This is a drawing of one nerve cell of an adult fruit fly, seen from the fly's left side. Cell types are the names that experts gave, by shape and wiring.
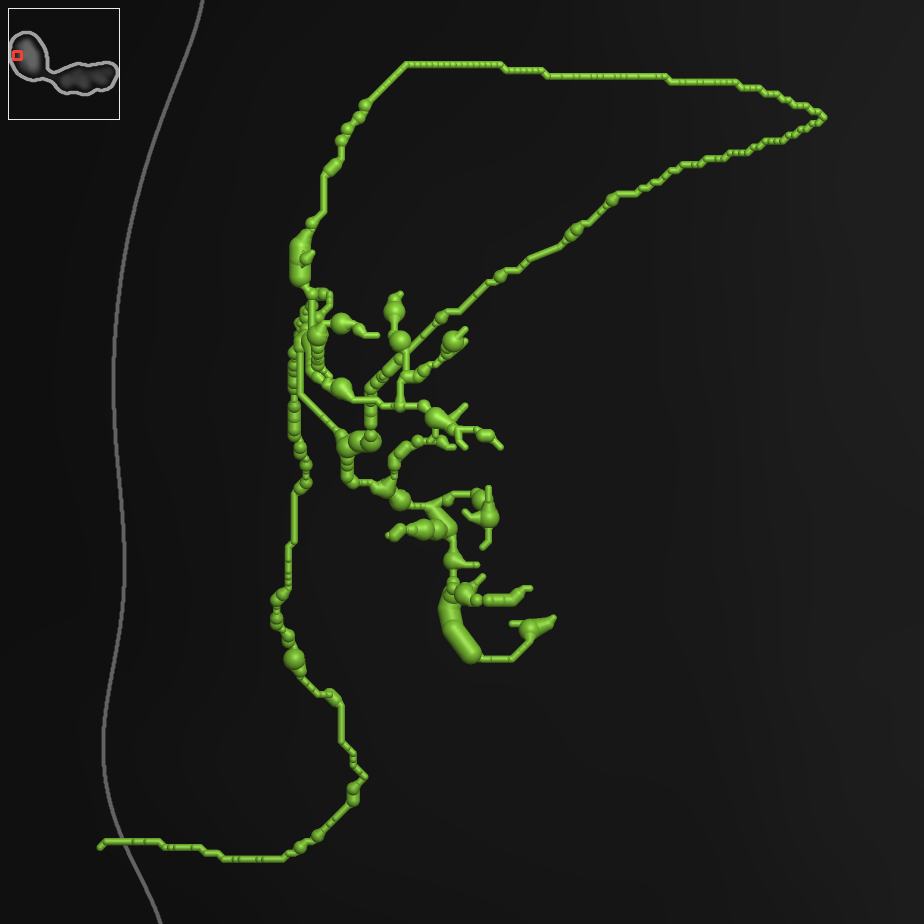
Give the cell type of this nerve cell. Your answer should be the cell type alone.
ORN_DC2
